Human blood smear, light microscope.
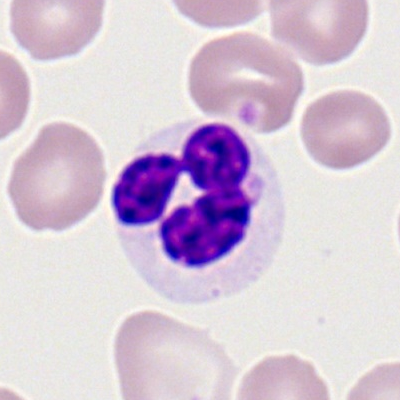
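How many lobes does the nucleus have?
Three, each separate from the others.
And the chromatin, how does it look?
Dark purple and coarsely clumped.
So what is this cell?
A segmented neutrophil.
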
